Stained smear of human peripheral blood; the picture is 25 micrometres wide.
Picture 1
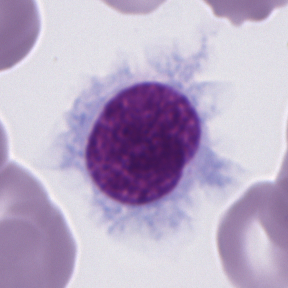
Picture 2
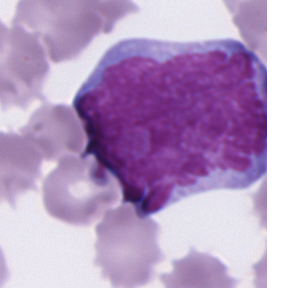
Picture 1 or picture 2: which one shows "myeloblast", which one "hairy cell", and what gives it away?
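The first one's the hairy cell, the second's the myeloblast. What jumps out in the hairy cell is the fringe of fine, hair-like projections running right round its cytoplasm, leaving the outline ragged and indistinct rather than smooth. The myeloblast, by comparison, has an angular outline with a fairly straight upper edge. Its nucleus fills most of the cell, and the pale blue cytoplasm is left as a narrow rim along the upper and right sides.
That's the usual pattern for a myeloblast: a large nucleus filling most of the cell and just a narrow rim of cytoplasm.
The hairy cell's cytoplasm is pale greyish-blue, against the myeloblast's pale blue. Neither shows granules in its cytoplasm, so that won't separate them.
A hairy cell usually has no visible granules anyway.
And while red cells press against the lower left of the myeloblast, none touches the hairy cell; they stay near the edges of its picture.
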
